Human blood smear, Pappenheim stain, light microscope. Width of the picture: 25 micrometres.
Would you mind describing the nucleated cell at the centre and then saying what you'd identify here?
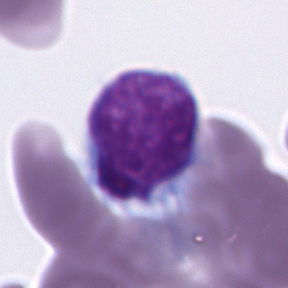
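Looking first at the nucleus: round to slightly oval, with no indentation or lobes, and I can't find a distinct nucleolus. The cytoplasm shows no granules. Along the lower edge of the cell run fine, ragged pale blue strands. This is a hairy cell.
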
